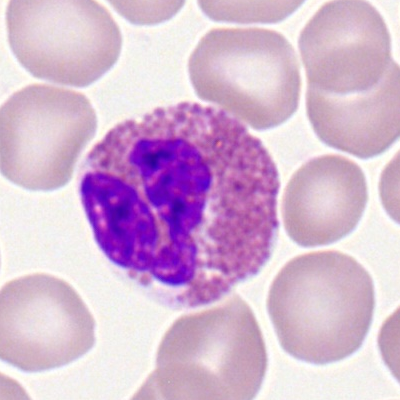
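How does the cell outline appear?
Roughly round and smooth.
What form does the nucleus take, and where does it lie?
Two large lobes, in the left half of the cell.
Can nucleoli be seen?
None are visible.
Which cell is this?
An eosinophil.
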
